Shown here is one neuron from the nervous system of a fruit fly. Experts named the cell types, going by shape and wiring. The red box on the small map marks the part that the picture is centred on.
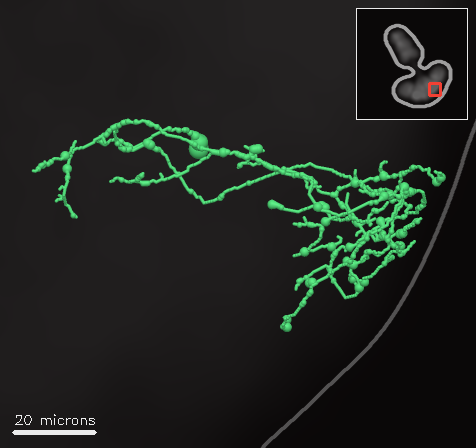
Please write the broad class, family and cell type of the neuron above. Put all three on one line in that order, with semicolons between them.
central-brain intrinsic neuron; hemilineage LHd2; SLP311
